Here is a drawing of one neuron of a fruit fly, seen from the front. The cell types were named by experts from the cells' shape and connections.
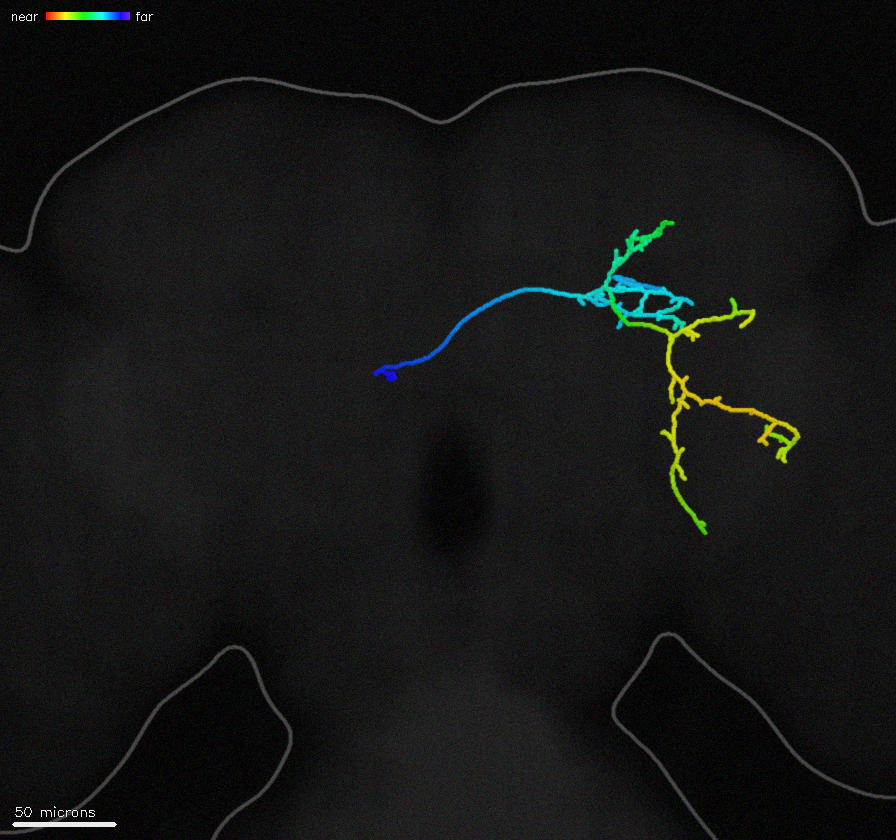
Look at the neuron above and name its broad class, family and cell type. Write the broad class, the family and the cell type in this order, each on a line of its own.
central-brain intrinsic neuron
hemilineage DM6_posterior
CB2996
